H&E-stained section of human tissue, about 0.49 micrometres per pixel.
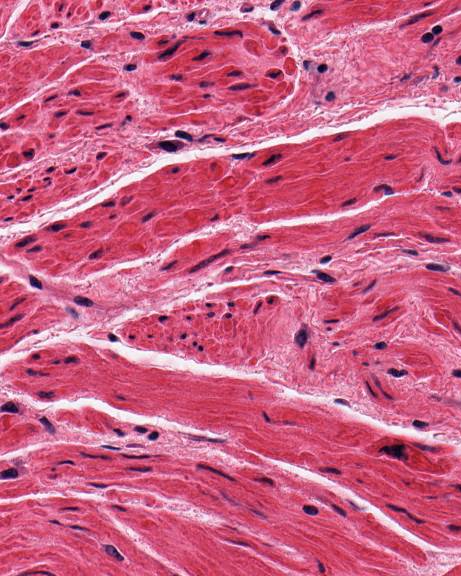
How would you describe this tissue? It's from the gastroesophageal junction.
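Look at the smooth muscle cells: their nuclei are elongated, with blunt, rounded ends. Their cytoplasm takes a deep, even pink. Thin strands of pale pink loose connective tissue run between the muscle bundles. You won't find epithelium, glands or fat cells anywhere in the field.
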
